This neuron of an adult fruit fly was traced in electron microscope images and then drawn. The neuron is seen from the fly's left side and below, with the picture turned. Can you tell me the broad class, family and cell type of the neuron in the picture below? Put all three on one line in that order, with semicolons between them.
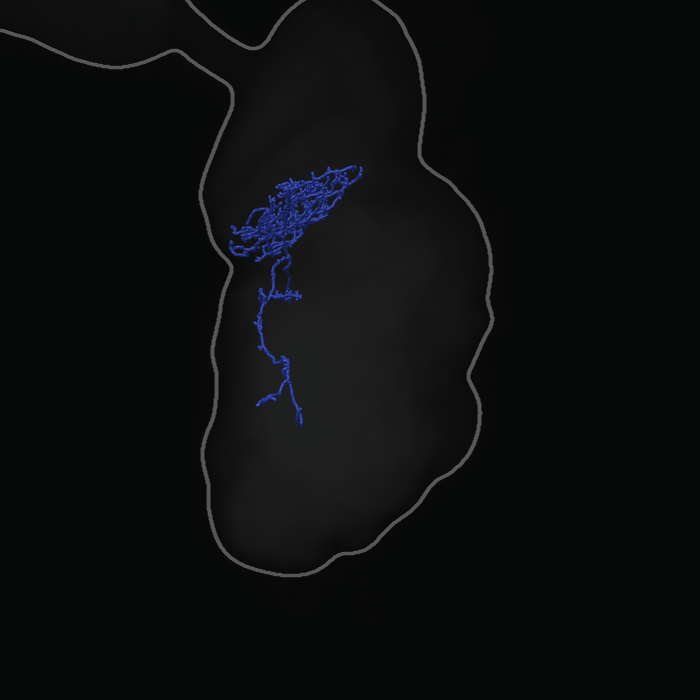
visual projection neuron; LoVP; LoVP32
